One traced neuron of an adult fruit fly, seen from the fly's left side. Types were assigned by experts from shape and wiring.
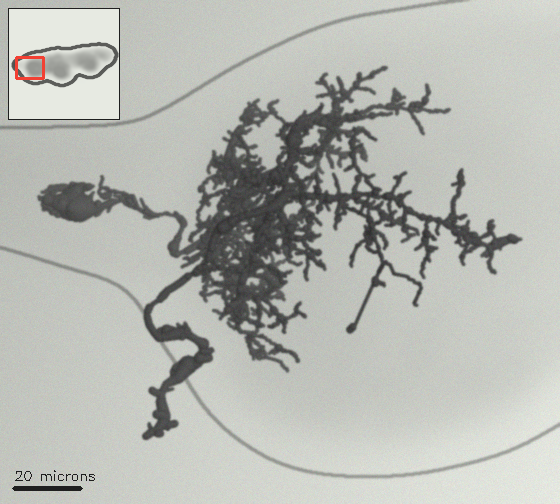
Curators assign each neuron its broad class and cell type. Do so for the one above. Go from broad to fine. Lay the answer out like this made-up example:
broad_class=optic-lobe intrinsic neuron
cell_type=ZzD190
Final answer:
broad_class=motor neuron of the nerve cord
cell_type=Sternal anterior rotator MN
